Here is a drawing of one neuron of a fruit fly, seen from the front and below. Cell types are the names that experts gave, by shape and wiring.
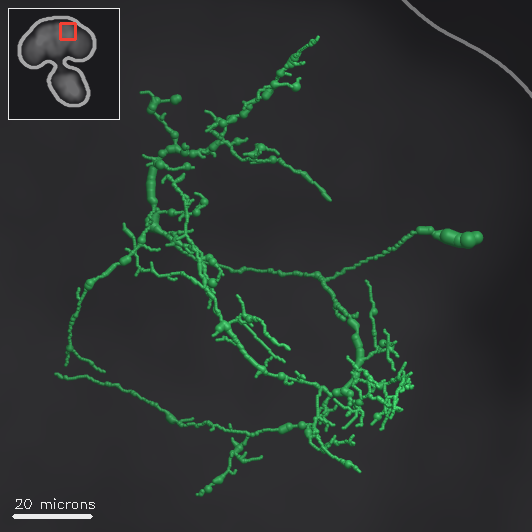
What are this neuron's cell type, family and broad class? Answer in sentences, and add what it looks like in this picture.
Its cell type is SLP360_c. The family is hemilineage SLPpl2. This is a central-brain intrinsic neuron. The cell body is on the right of the picture. By the scale bar it is about 120 microns tall in this view. The picture shows dozens of branch ends.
